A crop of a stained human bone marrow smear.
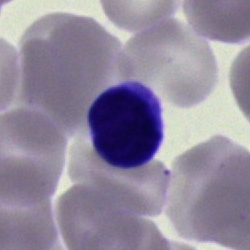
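Lymphocyte in the middle: a roughly round cell with a smooth outline. Its chromatin is dense, stained a uniform deep blue-purple. I can make out little or no cytoplasm around the nucleus, and no granules anywhere in the cell.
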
